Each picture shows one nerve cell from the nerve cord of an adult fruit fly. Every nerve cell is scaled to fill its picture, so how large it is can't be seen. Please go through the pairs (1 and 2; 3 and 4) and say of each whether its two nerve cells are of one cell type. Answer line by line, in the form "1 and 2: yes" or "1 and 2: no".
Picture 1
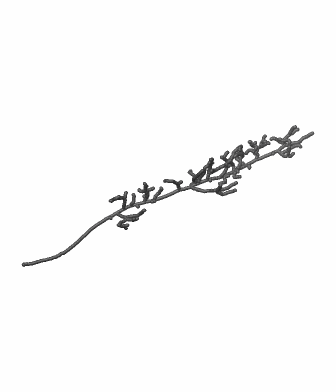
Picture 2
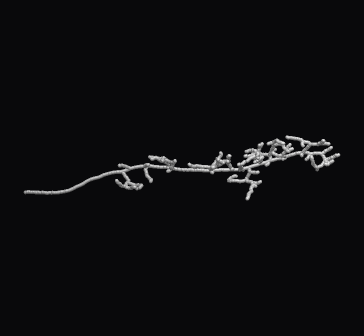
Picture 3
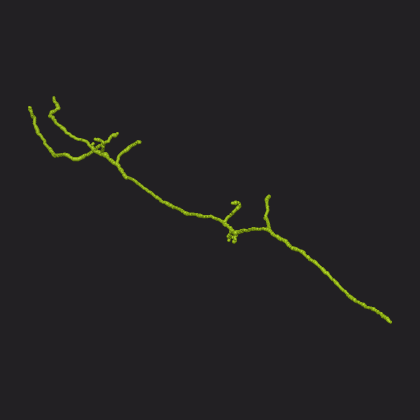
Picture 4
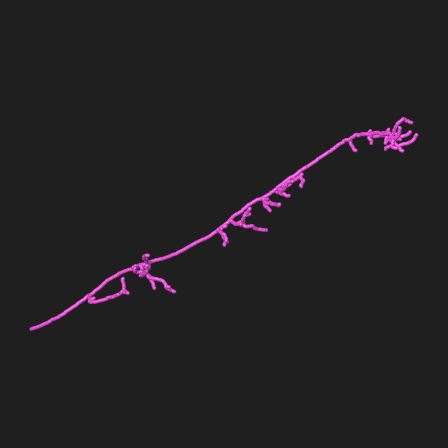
1 and 2: yes
3 and 4: no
